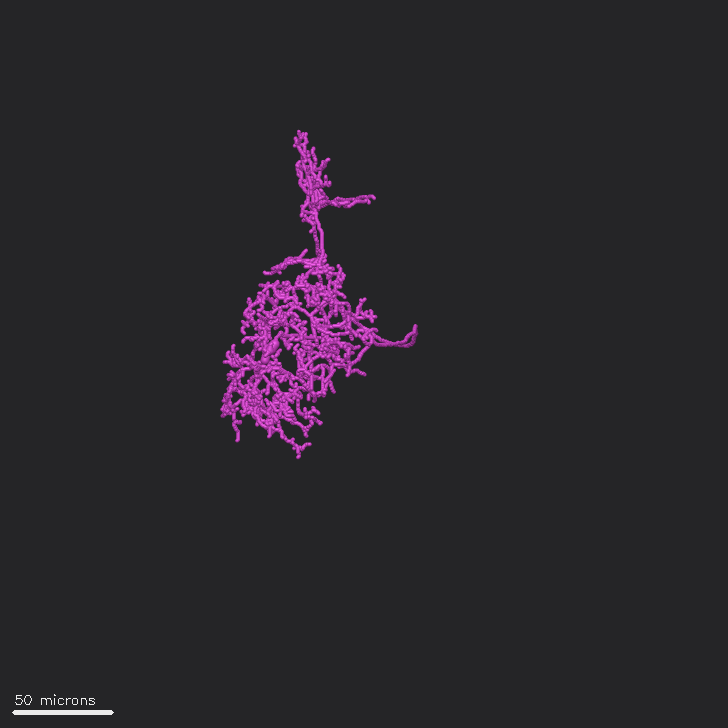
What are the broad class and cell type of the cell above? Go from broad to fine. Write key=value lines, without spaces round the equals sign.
broad_class=central-brain intrinsic neuron
cell_type=AVLP217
